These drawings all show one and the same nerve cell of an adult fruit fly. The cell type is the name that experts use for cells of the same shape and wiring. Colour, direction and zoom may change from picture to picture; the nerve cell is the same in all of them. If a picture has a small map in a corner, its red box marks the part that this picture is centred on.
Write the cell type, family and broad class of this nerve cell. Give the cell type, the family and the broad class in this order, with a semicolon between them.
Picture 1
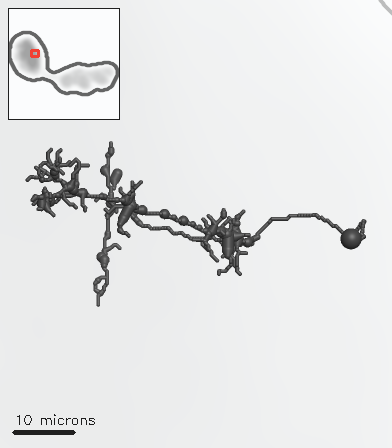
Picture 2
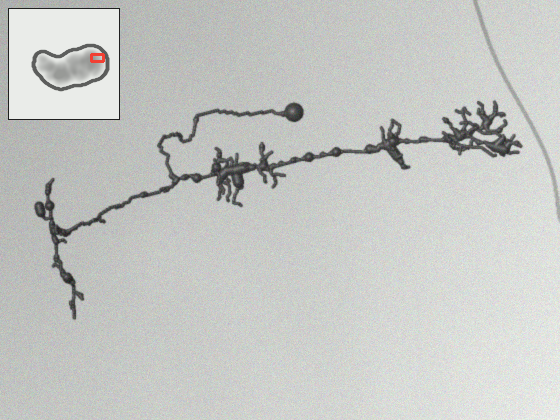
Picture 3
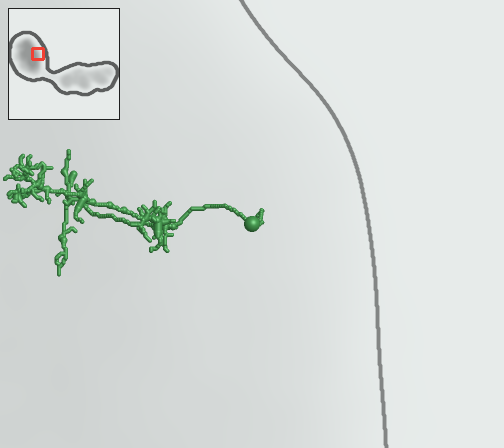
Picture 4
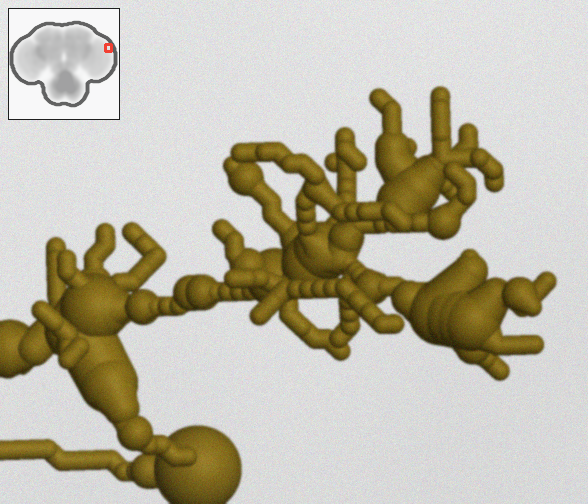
T2; T; optic-lobe intrinsic neuron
